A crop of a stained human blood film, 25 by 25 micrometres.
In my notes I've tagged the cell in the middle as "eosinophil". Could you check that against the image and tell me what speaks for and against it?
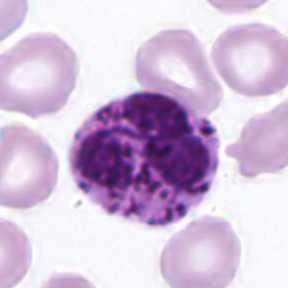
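The nuclear lobes stain deep purple and fill most of the cell, which is about 13 micrometres across. Coarse, dark purple-black granules lie in the cytoplasm, and some lie over the nucleus as well. Between the granules, the cytoplasm is pale pinkish-lilac.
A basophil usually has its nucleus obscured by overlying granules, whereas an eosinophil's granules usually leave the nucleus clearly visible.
Granules lying over the nucleus therefore speak for basophil and against eosinophil.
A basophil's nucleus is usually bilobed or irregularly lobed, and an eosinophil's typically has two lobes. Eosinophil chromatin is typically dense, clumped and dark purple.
The lobed nucleus would fit either name, and its deep purple staining also suits eosinophil. Eosinophil does not fit; the cell is a basophil.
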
